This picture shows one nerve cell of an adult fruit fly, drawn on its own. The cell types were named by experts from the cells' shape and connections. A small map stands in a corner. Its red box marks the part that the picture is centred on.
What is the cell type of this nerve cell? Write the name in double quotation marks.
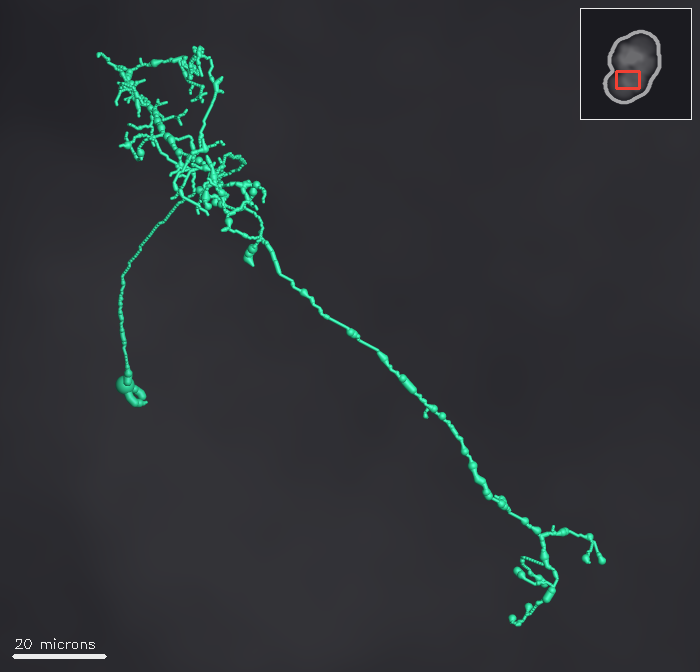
"WEDPN1B"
